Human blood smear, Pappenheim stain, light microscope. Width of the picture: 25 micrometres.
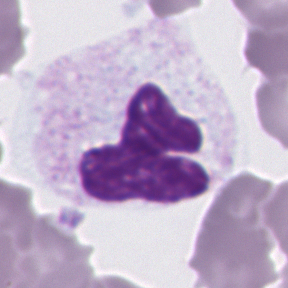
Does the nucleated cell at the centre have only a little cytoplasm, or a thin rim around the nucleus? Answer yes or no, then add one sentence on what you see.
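No. The cytoplasm is abundant and very pale.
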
